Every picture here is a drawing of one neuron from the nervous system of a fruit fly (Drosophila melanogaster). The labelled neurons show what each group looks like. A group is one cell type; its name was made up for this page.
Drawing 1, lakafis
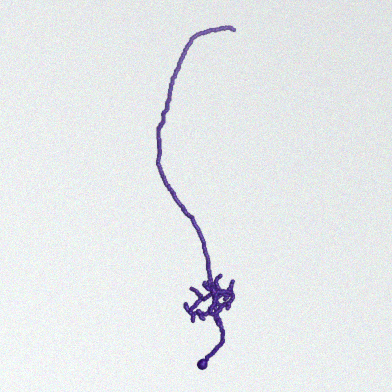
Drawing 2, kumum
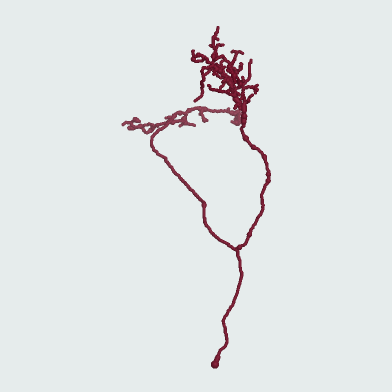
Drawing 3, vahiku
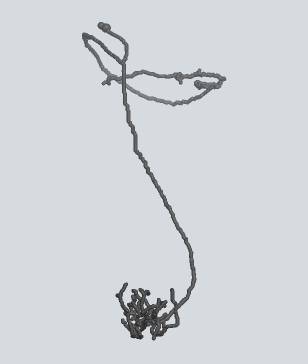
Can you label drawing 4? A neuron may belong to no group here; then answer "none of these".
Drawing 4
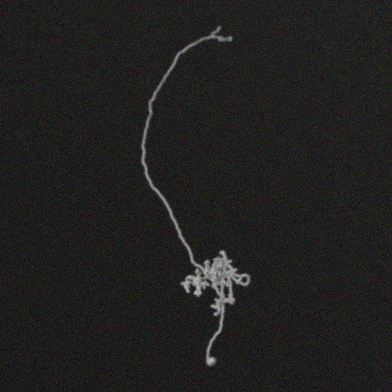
lakafis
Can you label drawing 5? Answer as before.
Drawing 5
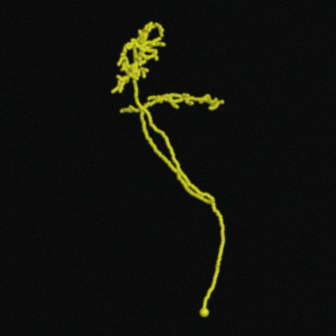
kumum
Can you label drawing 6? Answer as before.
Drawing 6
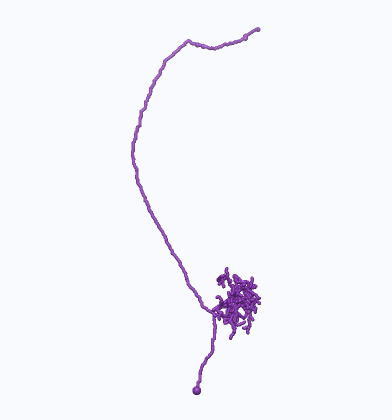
lakafis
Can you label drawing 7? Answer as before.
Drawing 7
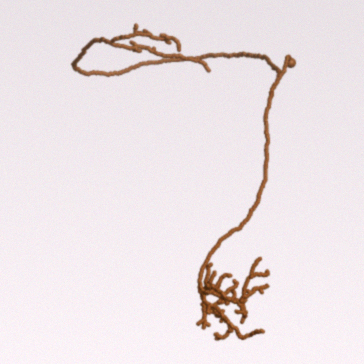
vahiku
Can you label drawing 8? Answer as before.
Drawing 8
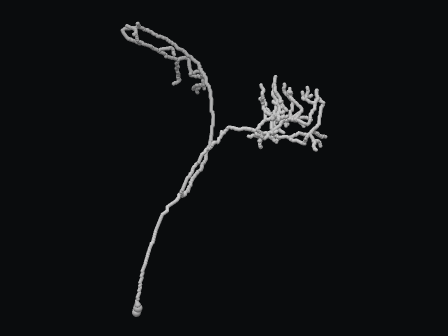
kumum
